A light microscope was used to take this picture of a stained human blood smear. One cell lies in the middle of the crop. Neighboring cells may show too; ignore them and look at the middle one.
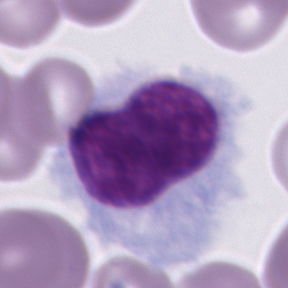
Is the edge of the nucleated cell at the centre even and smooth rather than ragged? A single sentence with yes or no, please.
No, it is a rough edge, not a smooth one, that bounds the cell.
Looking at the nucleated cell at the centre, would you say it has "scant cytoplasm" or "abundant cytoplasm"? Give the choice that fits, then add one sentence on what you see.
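Abundant cytoplasm. The cytoplasm is plentiful and extends well beyond the nucleus, most widely below it.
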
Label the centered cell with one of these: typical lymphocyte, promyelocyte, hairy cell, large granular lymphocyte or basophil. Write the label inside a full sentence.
The middle cell in this particular crop is a hairy cell.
